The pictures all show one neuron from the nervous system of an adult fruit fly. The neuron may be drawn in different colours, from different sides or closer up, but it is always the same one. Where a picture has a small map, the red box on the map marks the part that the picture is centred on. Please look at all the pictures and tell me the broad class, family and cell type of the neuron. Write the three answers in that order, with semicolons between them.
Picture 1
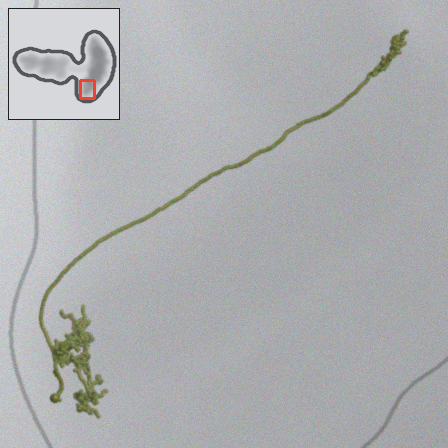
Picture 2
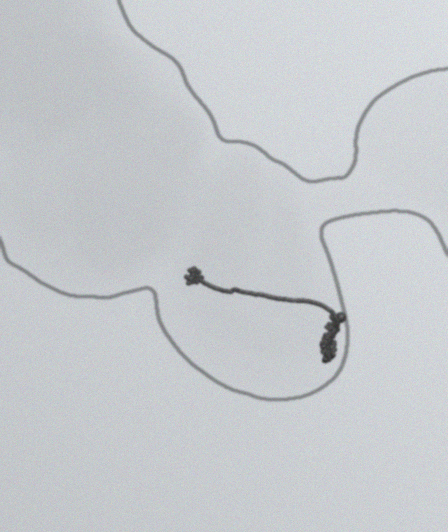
optic-lobe intrinsic neuron; Tm; Tm36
